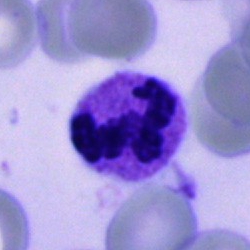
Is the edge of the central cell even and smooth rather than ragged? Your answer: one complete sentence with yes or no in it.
Yes, there is a smooth outline around the cell, free of projections.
